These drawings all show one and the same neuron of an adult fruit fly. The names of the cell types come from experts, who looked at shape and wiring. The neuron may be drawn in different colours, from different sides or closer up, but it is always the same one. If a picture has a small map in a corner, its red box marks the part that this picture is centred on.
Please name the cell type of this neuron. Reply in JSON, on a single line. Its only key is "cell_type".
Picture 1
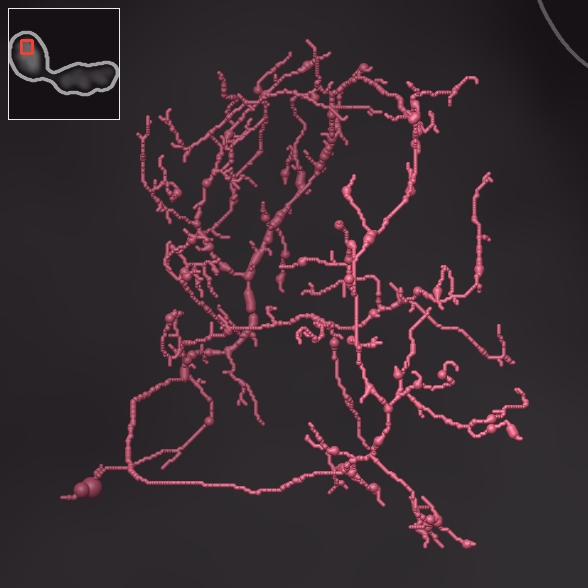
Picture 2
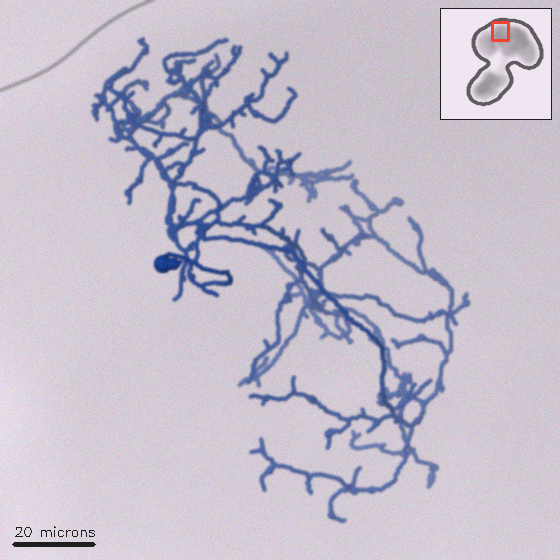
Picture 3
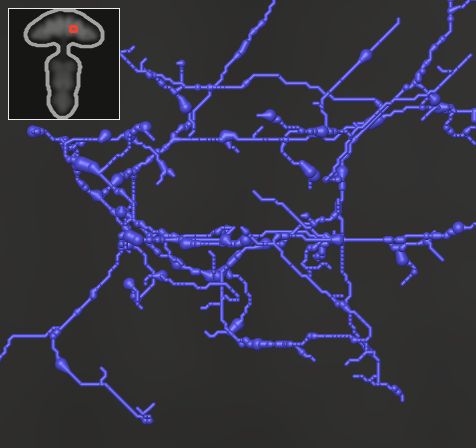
{"cell_type": "CB3908"}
